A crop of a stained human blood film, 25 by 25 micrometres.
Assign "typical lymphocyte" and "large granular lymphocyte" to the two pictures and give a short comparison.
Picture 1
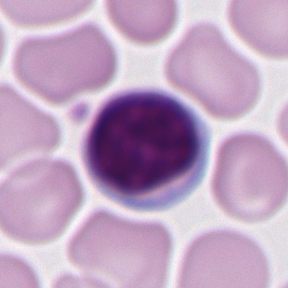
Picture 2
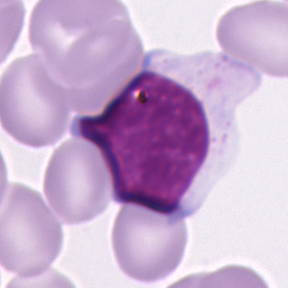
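Picture 1 shows a typical lymphocyte, and picture 2 shows a large granular lymphocyte. The typical lymphocyte has a round outline and a round nucleus about 9 micrometres across, with dark, coarsely clumped chromatin. Its pale blue cytoplasm forms only a thin rim around the nucleus and shows no granules. The large granular lymphocyte has an irregular outline with angular corners at the upper right, and its nucleus is about 12 micrometres across. Its cytoplasm is very pale, only faintly bluish-grey, and lies mostly on the right side of the nucleus. A few fine purplish granules are scattered through that cytoplasm.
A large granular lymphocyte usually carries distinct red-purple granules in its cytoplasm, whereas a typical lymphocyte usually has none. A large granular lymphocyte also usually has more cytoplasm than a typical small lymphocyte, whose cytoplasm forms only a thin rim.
Neither cell shows distinct nucleoli. In picture 2, a small refractile brownish dot lies over the upper part of the nucleus.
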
